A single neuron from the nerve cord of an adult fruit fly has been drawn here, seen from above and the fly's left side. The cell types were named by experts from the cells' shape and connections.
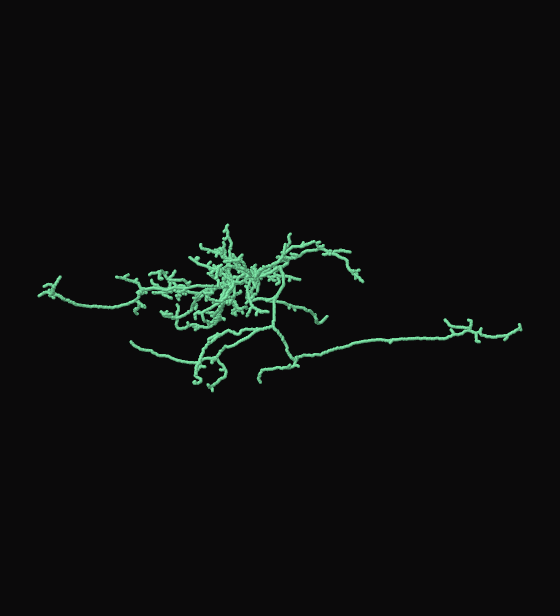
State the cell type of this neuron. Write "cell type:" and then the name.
cell type: IN07B054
